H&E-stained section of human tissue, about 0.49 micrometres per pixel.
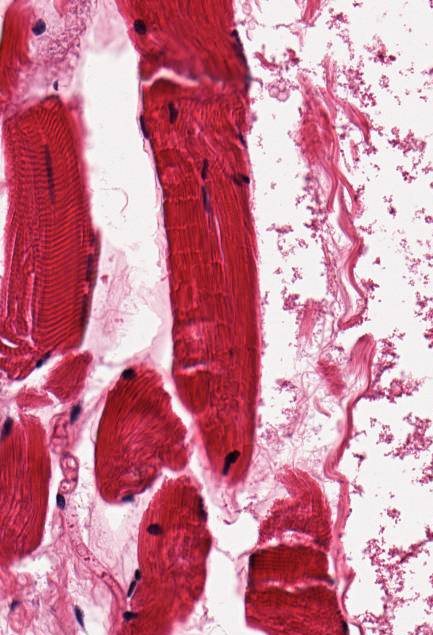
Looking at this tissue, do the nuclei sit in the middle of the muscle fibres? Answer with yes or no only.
No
